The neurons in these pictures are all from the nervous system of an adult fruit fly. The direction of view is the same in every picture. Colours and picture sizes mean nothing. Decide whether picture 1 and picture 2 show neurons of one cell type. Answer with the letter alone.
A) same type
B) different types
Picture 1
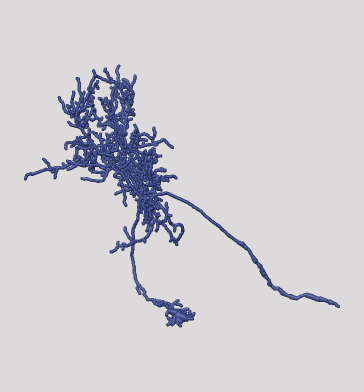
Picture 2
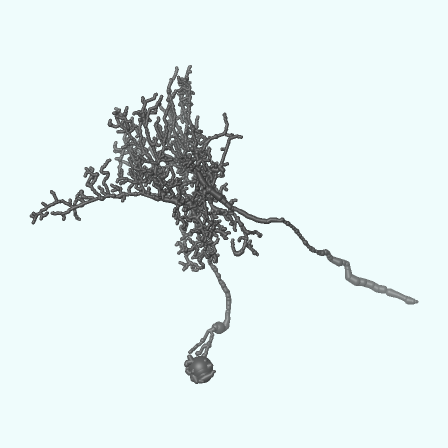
A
